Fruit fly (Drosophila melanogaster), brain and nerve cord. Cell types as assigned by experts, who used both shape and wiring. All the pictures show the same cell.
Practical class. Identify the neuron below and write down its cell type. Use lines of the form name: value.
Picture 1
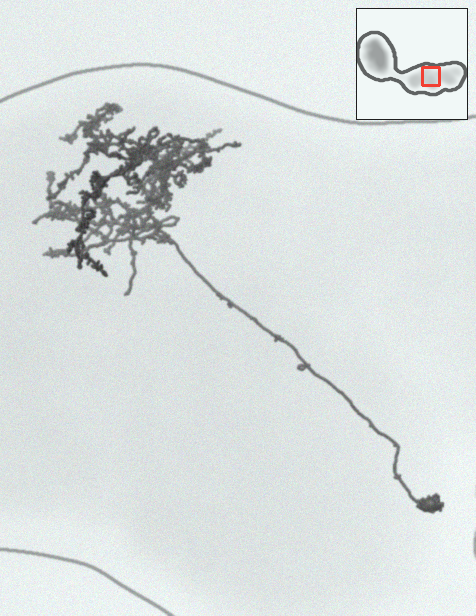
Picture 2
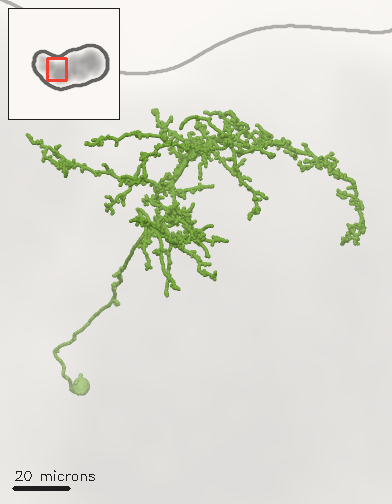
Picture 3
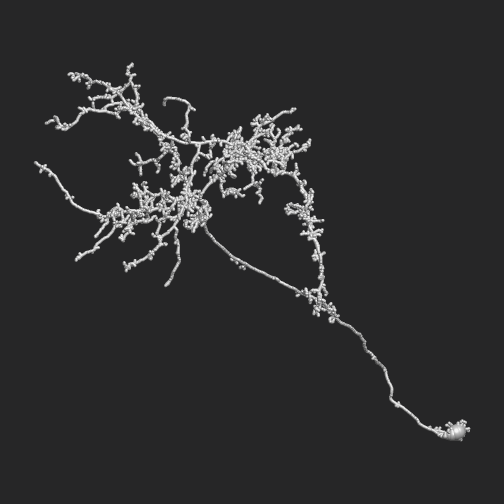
cell type: vMS12_d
